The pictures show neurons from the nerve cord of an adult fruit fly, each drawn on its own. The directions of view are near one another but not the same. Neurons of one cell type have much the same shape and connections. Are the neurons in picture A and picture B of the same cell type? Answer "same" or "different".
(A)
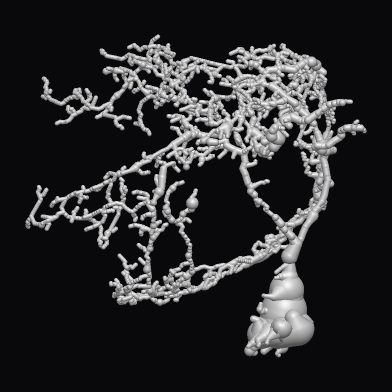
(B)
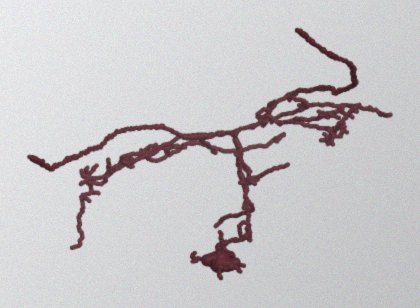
different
